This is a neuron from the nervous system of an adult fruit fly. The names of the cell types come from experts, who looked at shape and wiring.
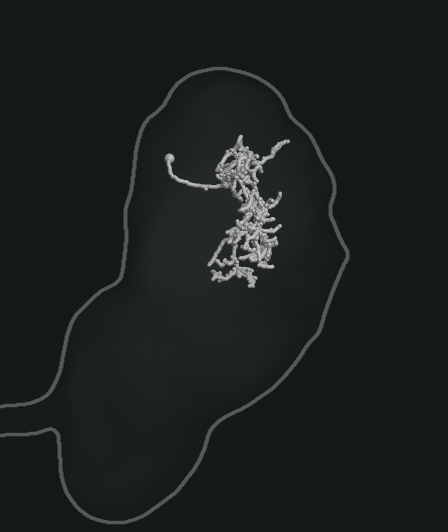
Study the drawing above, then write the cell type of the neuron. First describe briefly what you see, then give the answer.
As drawn here it is taller than it is wide. This is a central-brain intrinsic neuron. It is of cell type AVLP706m.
